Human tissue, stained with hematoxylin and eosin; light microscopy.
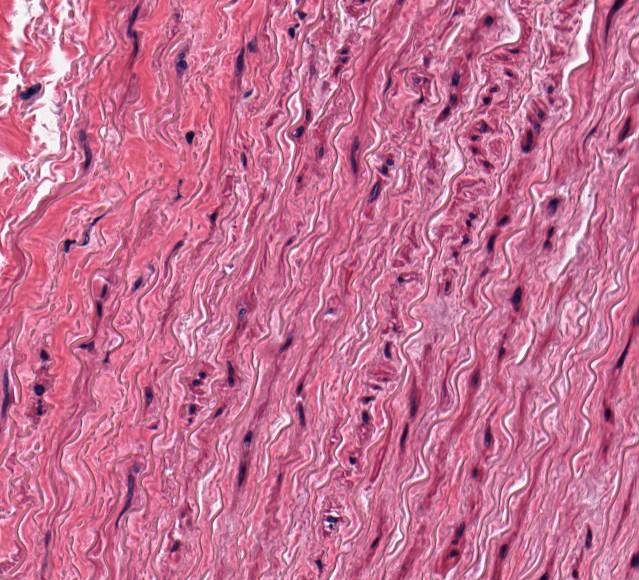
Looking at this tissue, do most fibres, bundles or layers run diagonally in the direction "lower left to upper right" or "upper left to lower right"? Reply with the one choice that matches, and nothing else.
Lower left to upper right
